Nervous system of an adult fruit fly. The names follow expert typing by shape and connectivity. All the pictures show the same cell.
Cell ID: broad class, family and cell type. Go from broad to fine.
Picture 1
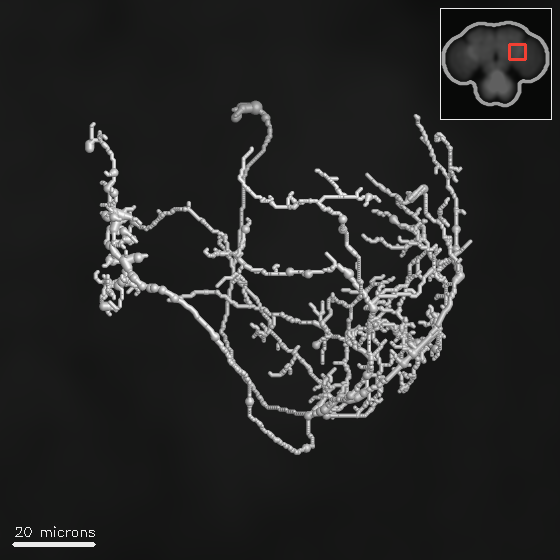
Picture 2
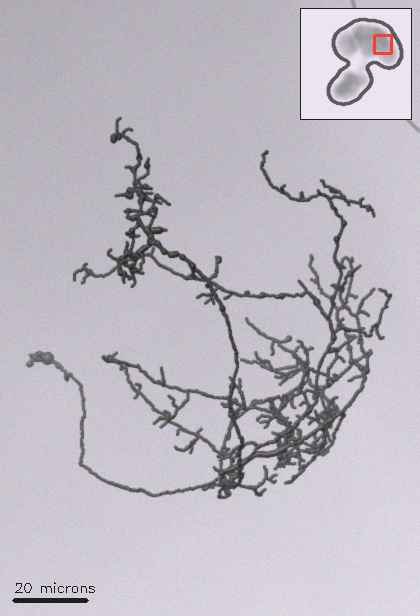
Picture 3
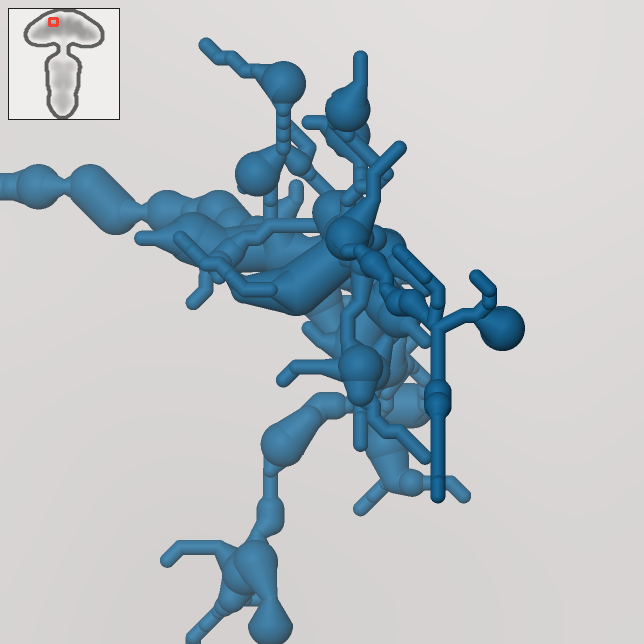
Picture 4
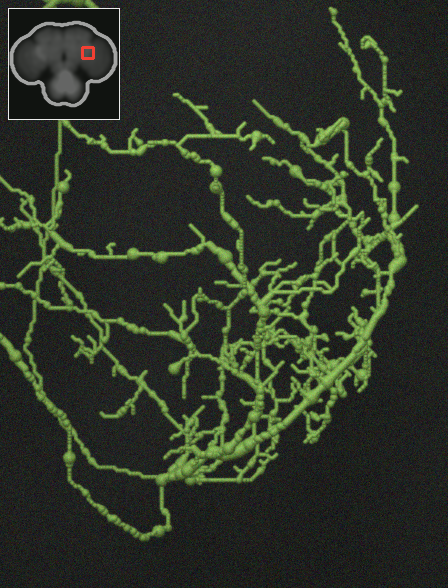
central-brain intrinsic neuron; hemilineage VLPp1; CB3863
